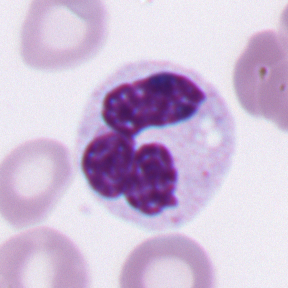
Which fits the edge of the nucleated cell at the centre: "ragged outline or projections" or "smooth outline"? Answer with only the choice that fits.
Smooth outline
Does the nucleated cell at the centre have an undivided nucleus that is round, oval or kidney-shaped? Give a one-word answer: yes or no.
No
